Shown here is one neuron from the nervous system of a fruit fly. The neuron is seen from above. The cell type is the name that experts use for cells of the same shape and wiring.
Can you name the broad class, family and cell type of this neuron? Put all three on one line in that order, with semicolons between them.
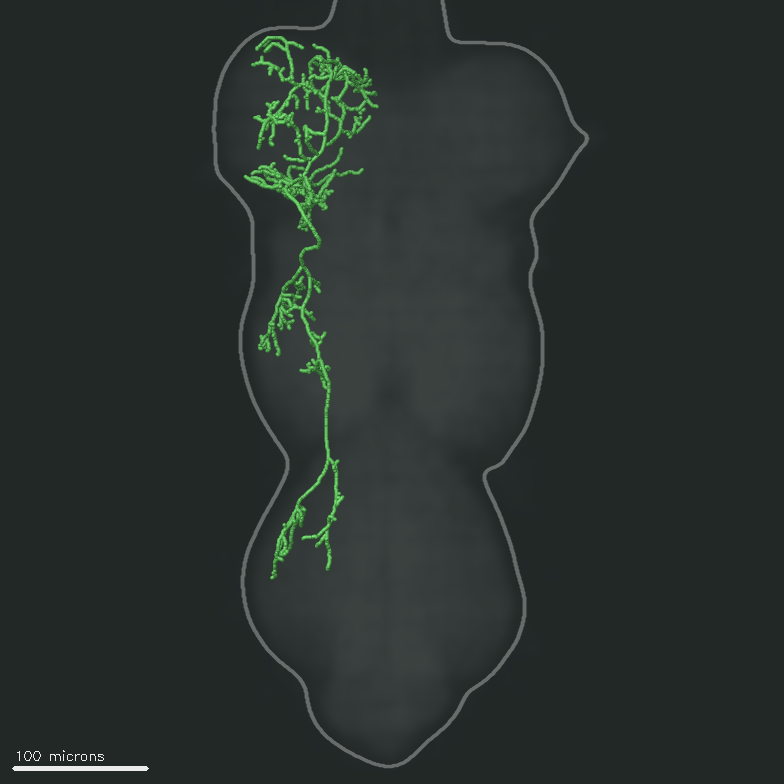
nerve-cord intrinsic neuron; hemilineage 12A; IN12A011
